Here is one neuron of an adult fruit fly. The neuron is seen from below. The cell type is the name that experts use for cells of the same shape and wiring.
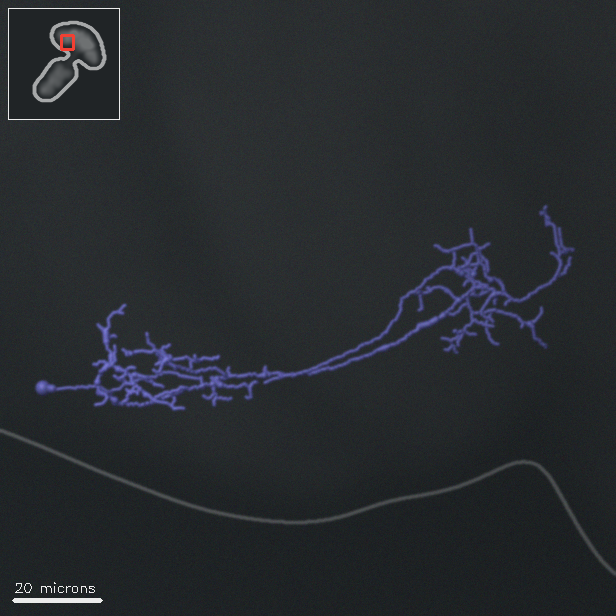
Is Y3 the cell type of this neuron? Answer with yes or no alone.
no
